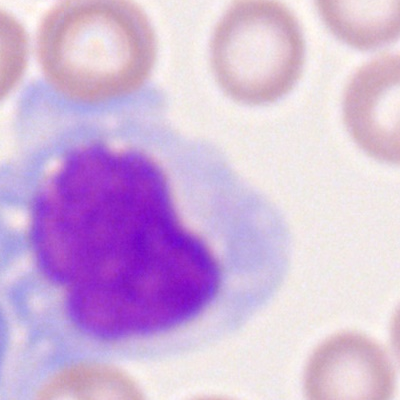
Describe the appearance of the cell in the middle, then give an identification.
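Look at how much cytoplasm there is, especially off to the right of the nucleus. It's a pale grey-blue with no distinct granules you can make out, and the outline is irregular rather than smoothly round. That one's a monocyte.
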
